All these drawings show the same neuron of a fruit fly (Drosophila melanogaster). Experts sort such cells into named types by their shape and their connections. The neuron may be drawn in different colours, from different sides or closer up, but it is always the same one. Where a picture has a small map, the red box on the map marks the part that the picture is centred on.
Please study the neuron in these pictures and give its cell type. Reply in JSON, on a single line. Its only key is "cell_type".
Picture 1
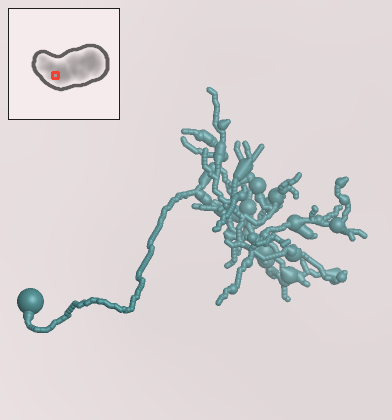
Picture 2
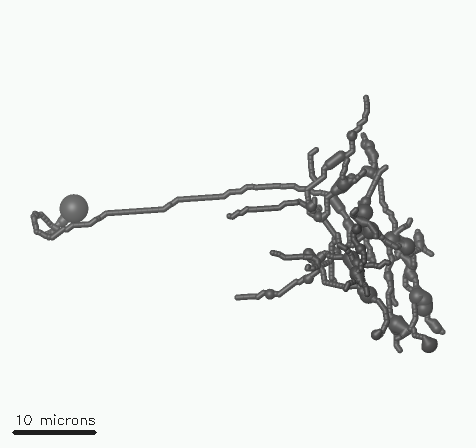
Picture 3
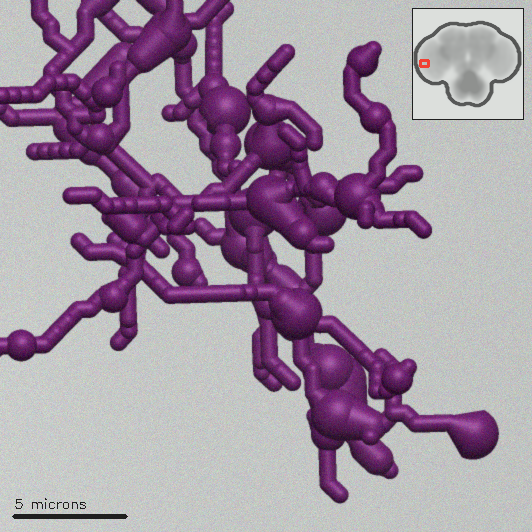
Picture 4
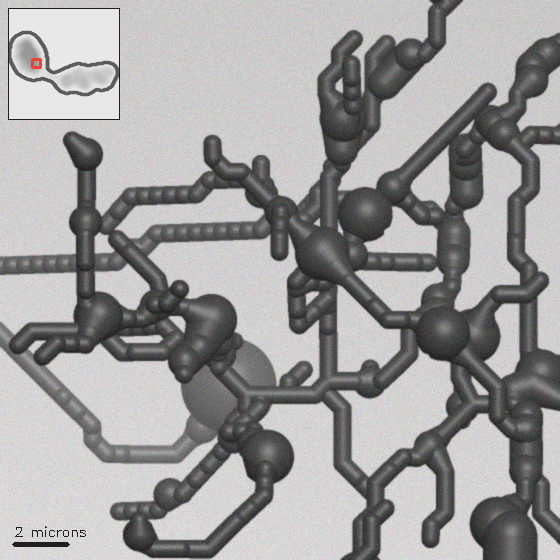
{"cell_type": "Cm4"}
